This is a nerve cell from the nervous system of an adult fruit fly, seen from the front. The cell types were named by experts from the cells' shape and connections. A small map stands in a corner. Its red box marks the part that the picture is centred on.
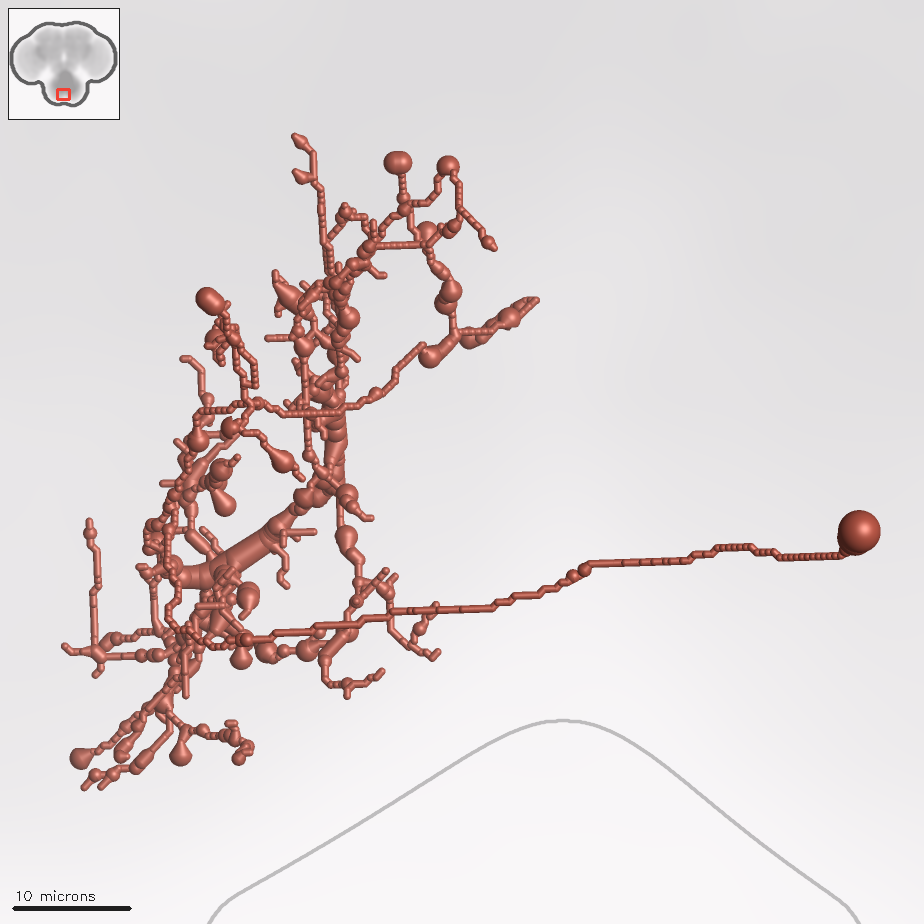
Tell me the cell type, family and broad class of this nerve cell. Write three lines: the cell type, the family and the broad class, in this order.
IN14A056
hemilineage 14A
nerve-cord intrinsic neuron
